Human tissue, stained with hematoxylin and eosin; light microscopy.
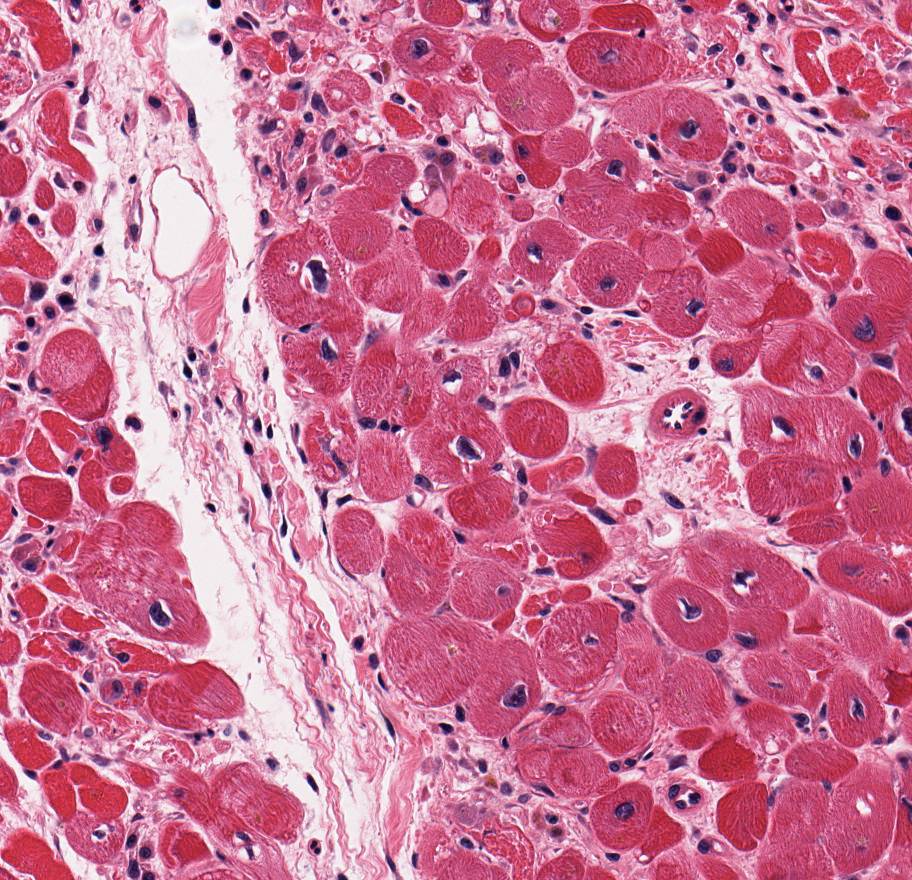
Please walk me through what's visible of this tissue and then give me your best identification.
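Fibres showing a nucleus have a single central one, many sitting in a pale clear zone of cytoplasm. Fibre profiles vary widely in size. Loose pale connective tissue forms a diagonal band from upper left toward bottom centre. It is left ventricle of the heart.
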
